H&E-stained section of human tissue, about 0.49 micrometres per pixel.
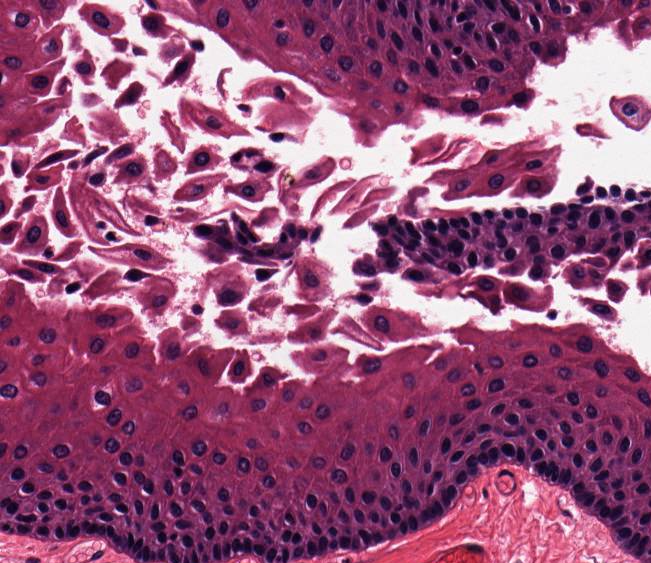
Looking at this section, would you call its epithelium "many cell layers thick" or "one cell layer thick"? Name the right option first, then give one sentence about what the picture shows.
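Many cell layers thick. In the lower epithelial band the cells grow larger, with more pink cytoplasm, from the base upward toward the cleft.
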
